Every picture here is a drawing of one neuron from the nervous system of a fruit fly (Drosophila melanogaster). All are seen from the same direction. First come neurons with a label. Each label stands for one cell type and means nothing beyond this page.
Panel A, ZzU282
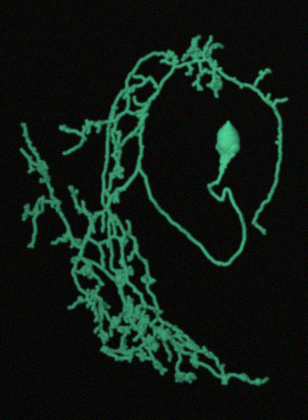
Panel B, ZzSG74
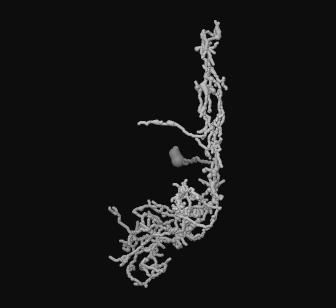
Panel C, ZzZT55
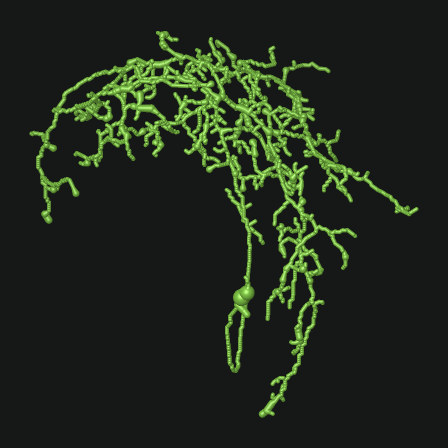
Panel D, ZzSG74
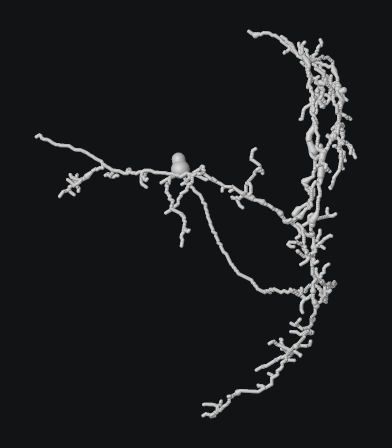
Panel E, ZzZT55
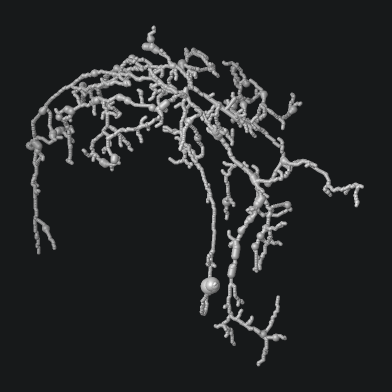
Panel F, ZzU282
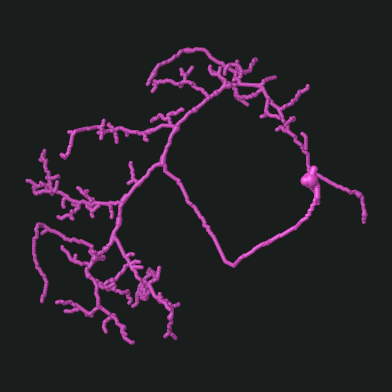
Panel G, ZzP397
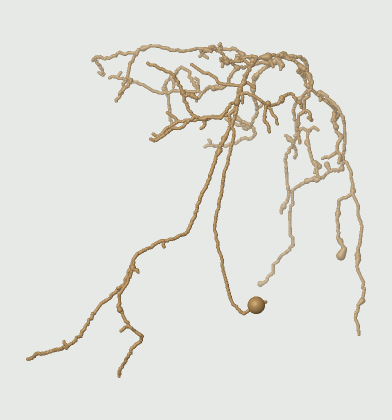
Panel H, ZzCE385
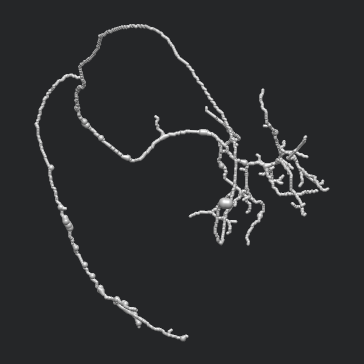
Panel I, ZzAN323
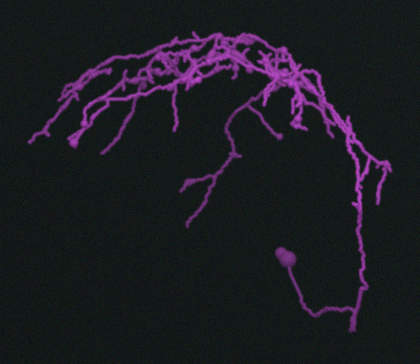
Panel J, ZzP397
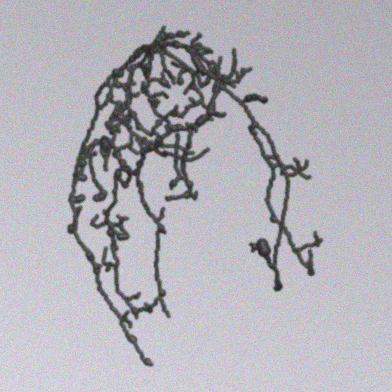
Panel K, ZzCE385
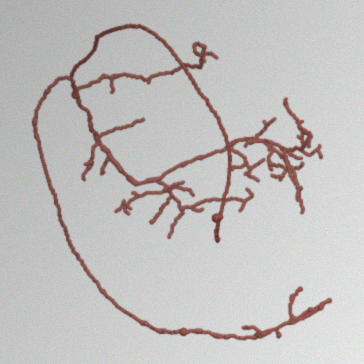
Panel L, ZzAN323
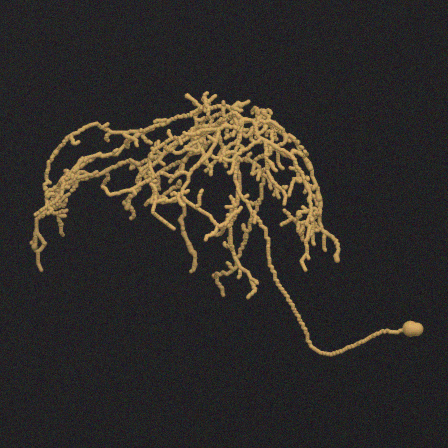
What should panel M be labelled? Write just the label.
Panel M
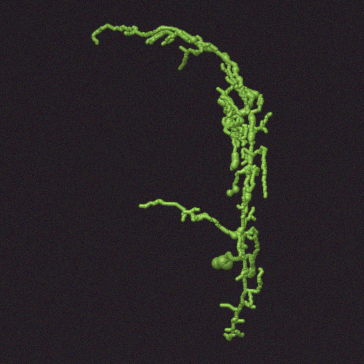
ZzSG74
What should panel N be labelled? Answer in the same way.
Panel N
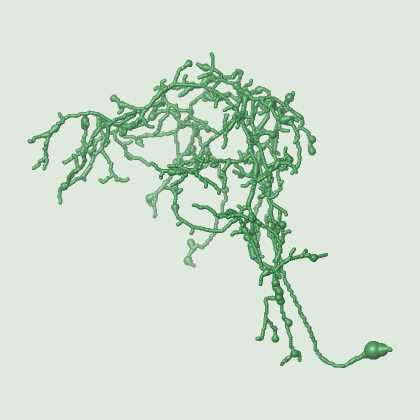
ZzZT55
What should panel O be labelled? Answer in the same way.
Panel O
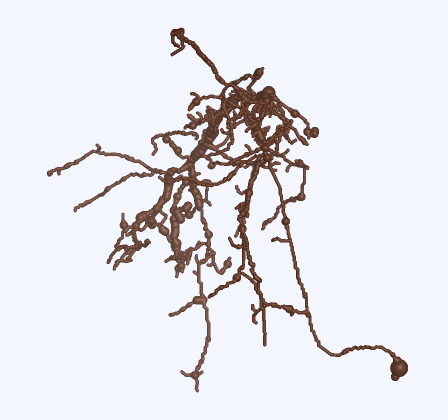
ZzAN323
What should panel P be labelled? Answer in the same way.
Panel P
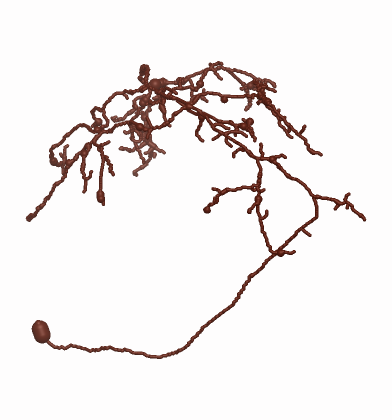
ZzAN323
